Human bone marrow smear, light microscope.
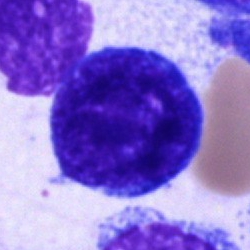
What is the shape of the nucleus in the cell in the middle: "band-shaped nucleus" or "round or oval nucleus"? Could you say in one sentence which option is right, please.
The nucleus takes the form of one compact round or oval mass.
